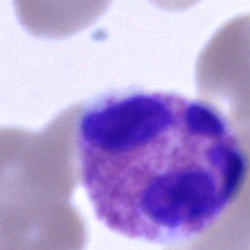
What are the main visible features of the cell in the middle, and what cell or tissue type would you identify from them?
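The nucleus is split into more than two separate lobes, which sit close to the margin of the cell and leave granular cytoplasm in the middle. That cytoplasm is plentiful and pinkish-lilac, and it is filled with small pinkish-purple granules. This cell is an eosinophil.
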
